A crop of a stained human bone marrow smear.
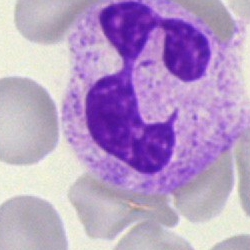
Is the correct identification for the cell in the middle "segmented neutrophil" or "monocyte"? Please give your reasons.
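It is a segmented neutrophil, not a monocyte.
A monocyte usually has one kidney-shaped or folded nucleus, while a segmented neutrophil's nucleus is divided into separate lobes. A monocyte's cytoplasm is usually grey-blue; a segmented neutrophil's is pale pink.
Here the nucleus is split into separate lobes linked by a thin strand, and the plentiful cytoplasm is pale pinkish-lilac.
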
